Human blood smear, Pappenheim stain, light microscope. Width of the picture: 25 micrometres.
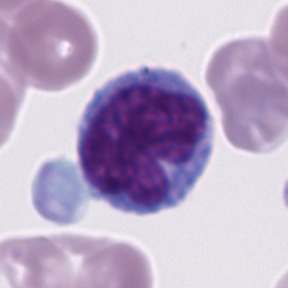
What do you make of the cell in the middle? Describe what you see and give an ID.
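Outline nearly round. Nucleus folded, cleft near its lower right part; fills most of the cell. No distinct coarse granules in the cytoplasm. Monocyte.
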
